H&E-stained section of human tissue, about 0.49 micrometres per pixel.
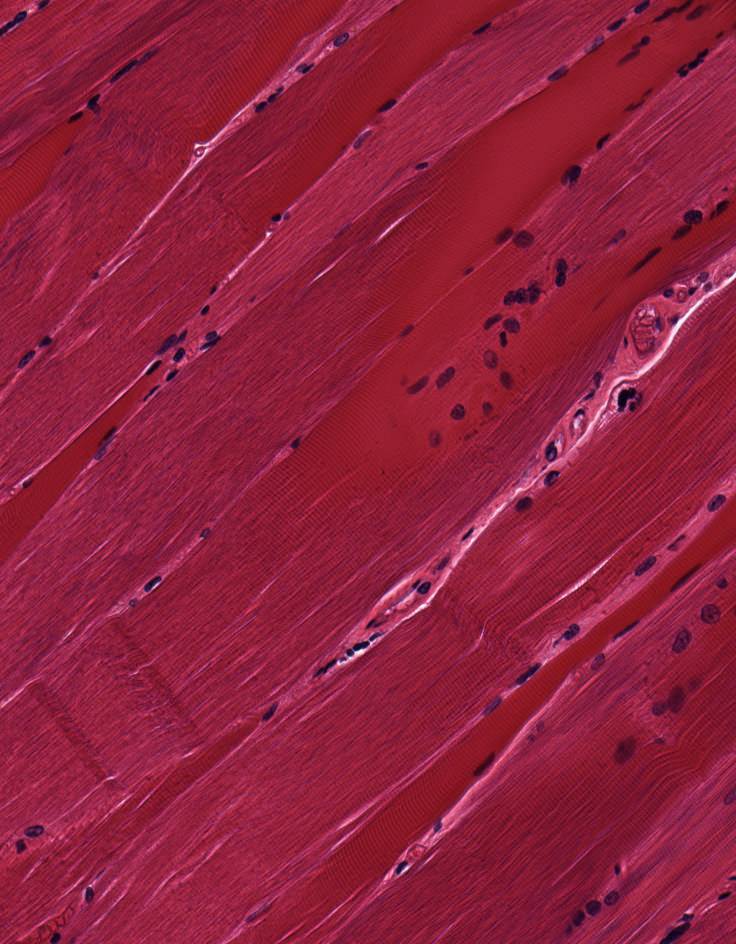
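Skeletal muscle, haematoxylin and eosin. First, fine transverse cross-striations are visible along the fibres. Second, the fibres run side by side without branching or joining. Third, their nuclei are flattened, elongated and placed at the fibre edges. Last, the cytoplasm stains deep eosinophilic red-pink.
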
